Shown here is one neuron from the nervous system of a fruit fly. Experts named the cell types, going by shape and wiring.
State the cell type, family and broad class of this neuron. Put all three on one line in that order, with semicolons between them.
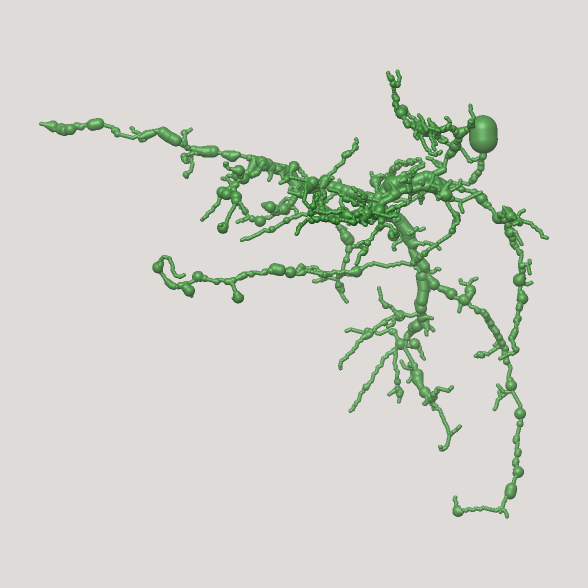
CB1538; hemilineage WEDa1; central-brain intrinsic neuron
